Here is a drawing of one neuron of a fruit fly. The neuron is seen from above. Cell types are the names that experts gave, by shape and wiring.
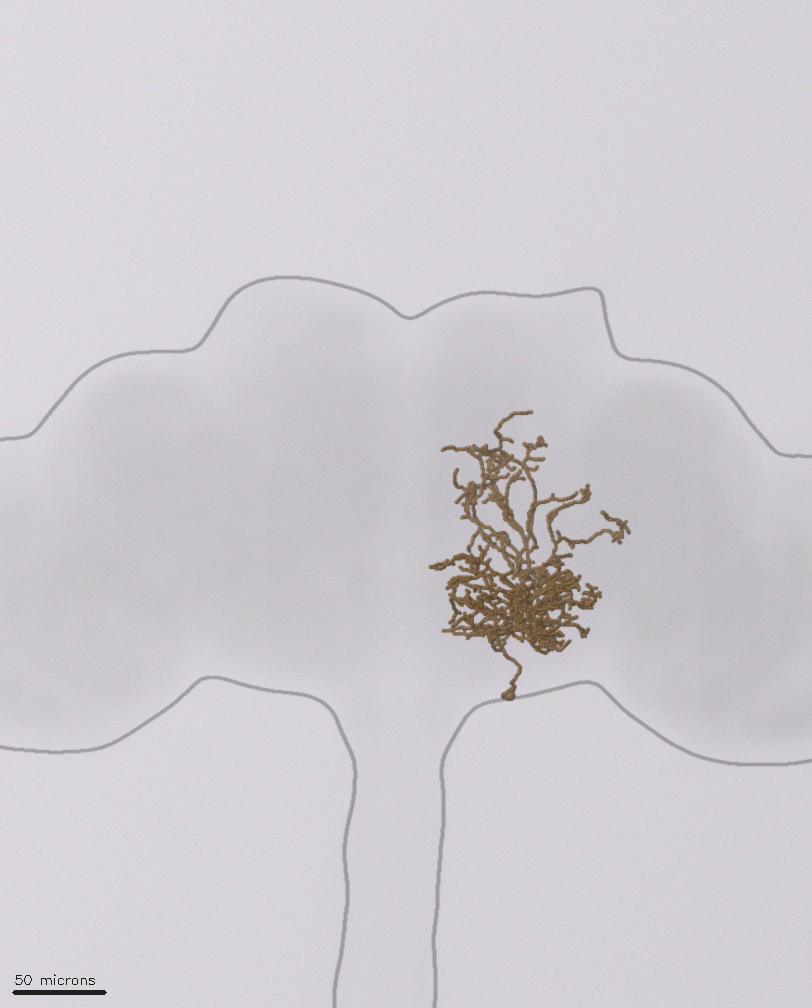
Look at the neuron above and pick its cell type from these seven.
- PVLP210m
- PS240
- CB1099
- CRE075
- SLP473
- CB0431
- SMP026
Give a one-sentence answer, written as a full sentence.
As for cell type, this neuron is CB0431.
